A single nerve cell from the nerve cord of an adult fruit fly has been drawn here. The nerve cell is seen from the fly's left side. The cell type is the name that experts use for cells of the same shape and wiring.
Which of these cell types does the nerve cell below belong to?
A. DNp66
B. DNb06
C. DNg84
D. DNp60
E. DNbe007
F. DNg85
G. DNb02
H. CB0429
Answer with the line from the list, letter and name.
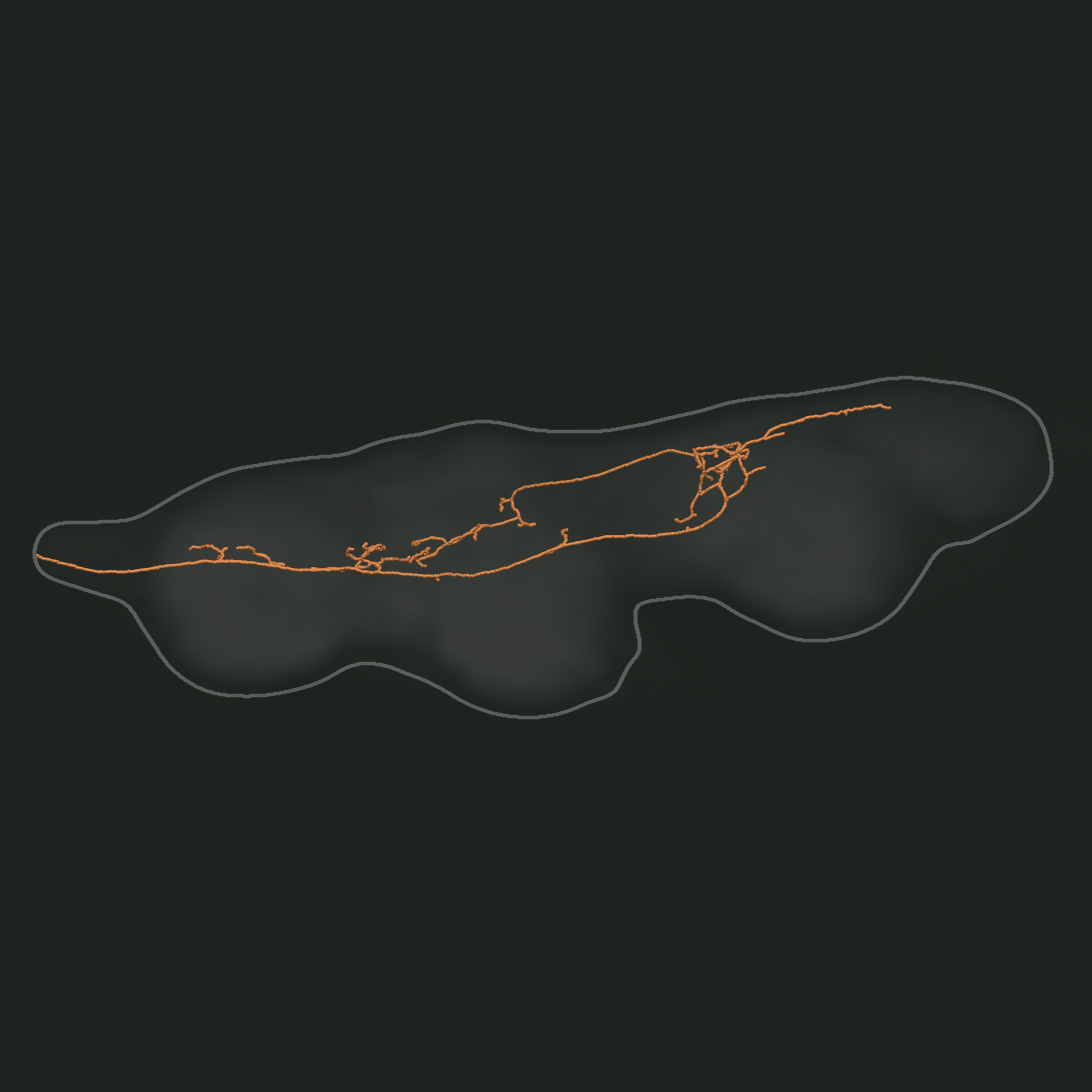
D. DNp60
